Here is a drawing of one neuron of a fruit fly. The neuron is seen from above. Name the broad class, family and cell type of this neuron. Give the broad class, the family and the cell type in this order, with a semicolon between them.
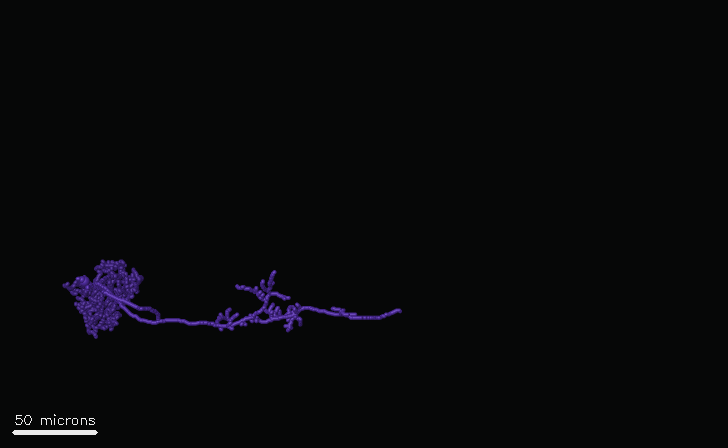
visual projection neuron; hemilineage LHl4_posterior; LoVP18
